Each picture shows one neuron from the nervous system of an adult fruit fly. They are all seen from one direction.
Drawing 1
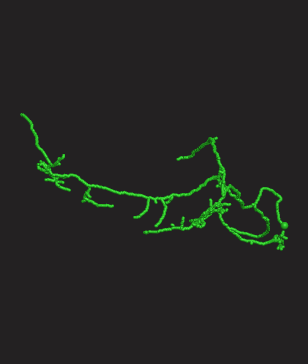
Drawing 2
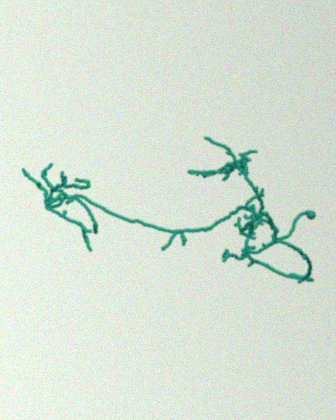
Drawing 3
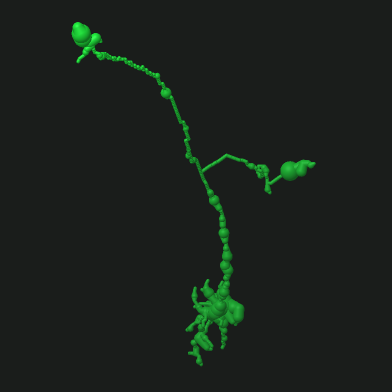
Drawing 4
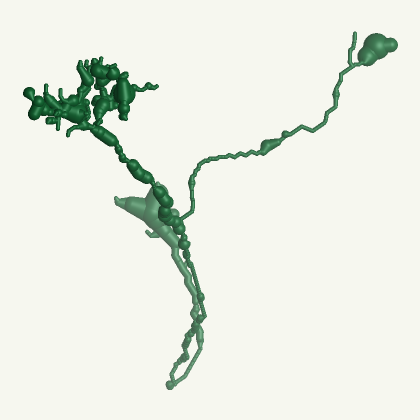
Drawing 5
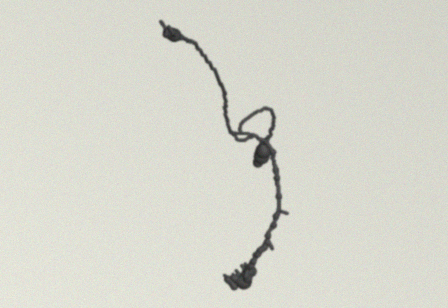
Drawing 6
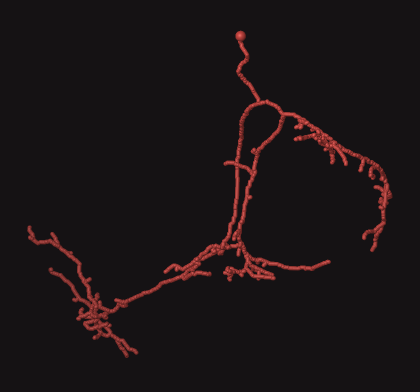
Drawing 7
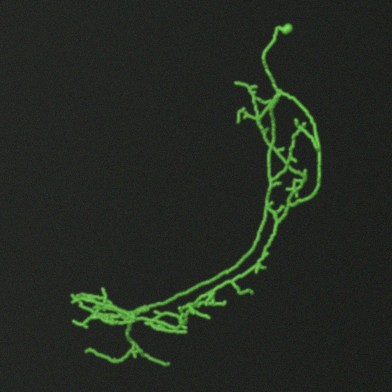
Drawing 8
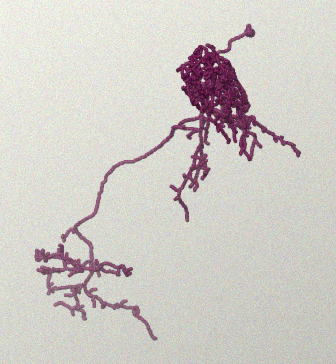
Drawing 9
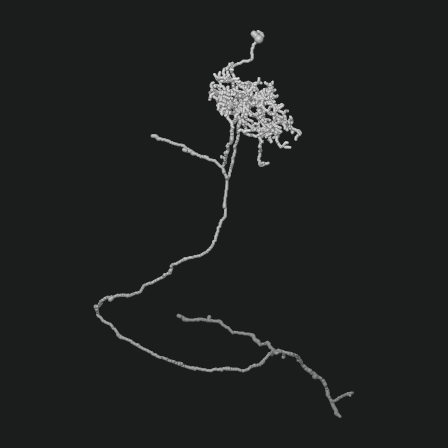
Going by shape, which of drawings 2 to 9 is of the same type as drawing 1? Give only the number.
2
